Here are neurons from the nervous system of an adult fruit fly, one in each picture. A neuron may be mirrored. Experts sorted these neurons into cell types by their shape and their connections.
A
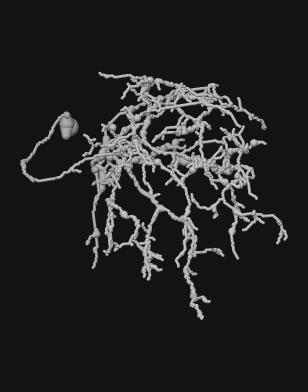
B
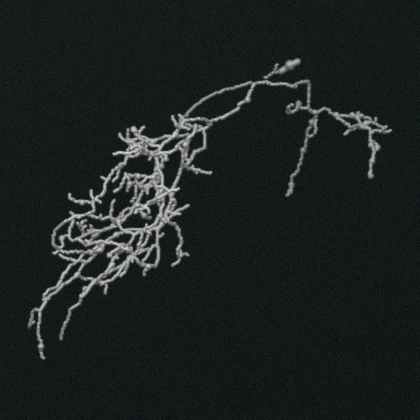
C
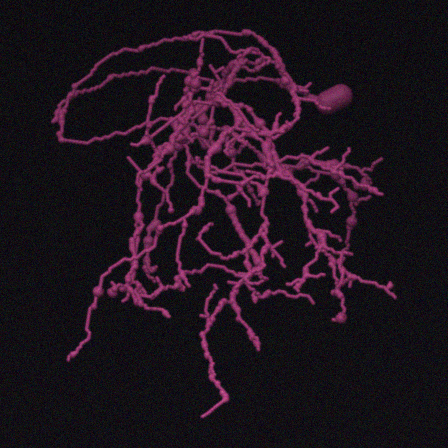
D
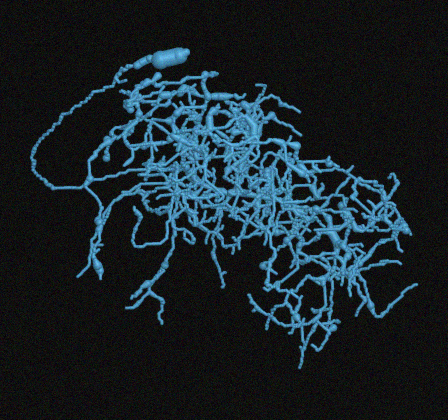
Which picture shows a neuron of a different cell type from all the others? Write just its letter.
D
